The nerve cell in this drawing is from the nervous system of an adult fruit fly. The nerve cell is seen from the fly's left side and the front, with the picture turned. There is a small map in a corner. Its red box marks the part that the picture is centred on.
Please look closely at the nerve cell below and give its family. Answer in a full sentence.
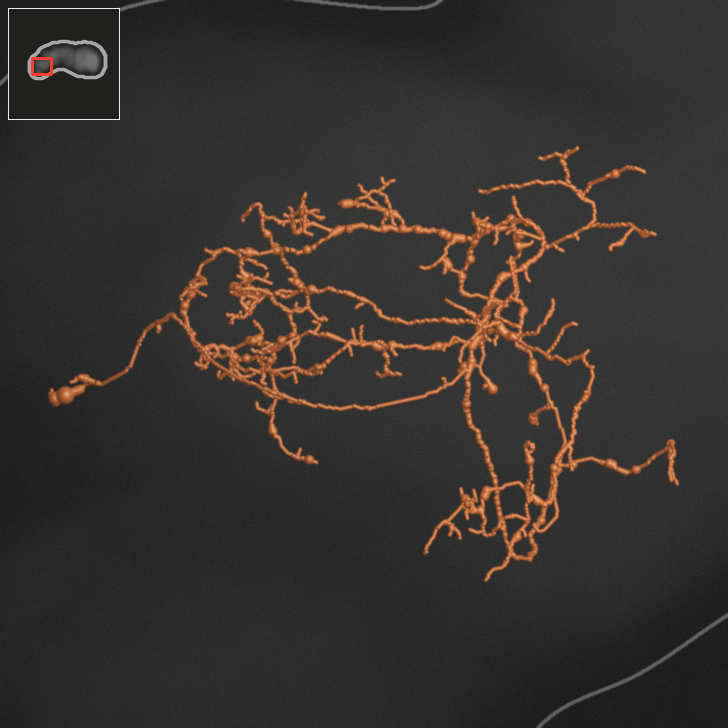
The family is hemilineage 04B.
